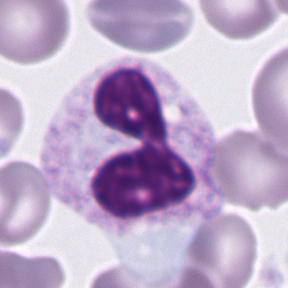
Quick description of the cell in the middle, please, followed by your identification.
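Looking closely, the chromatin is dark purple and densely clumped. Fine pinkish-violet granules are scattered through the cytoplasm. From the bottom edge, a pale bluish, granule-free bulge projects. A small clear round space lies just right of the upper nuclear lobe. This is a segmented neutrophil.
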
